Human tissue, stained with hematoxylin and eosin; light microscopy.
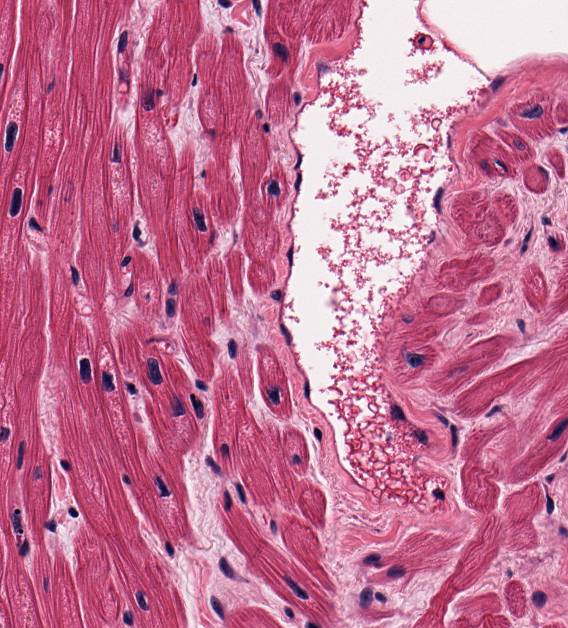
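Atrial appendage of the heart. In the left half the muscle fibres run lengthwise, roughly top to bottom, branching and joining one another. Right of the cleft, they're cut mostly across or obliquely, so the profiles look rounded and irregular. Between the left-hand fibres, narrow pale interstitial spaces hold scattered small, elongated dark nuclei. No adipocytes anywhere.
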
